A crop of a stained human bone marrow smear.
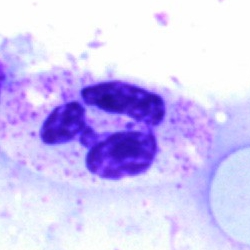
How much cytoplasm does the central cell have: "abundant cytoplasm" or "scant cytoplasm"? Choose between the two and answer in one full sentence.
The cytoplasm forms a broad area around the nucleus.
